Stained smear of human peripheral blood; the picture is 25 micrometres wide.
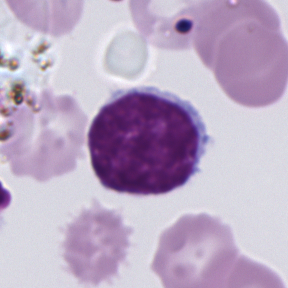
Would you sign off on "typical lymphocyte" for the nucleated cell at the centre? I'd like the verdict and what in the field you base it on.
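Cytoplasm: thin rim around the nucleus, no granules visible. Nucleus: round, about 9 micrometres across. Edge: slightly ragged on the right rather than smooth. Surroundings: cell stands free, no other cell touching it; a cluster of shiny golden refractile specks at the upper left of the picture.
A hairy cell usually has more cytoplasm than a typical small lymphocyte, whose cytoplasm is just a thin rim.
Thin rim here: against hairy cell, for typical lymphocyte.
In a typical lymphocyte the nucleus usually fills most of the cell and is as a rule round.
Round nucleus here: fits typical lymphocyte. Verdict: typical lymphocyte.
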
